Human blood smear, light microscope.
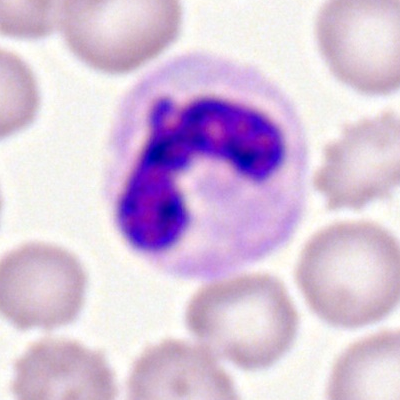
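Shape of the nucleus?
A single thick curved band, bent into a hook.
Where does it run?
Along the left and upper parts of the cell, leaving a pale area of abundant pinkish-lilac cytoplasm at lower right.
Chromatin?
Dark purple, coarsely clumped.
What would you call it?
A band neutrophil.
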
